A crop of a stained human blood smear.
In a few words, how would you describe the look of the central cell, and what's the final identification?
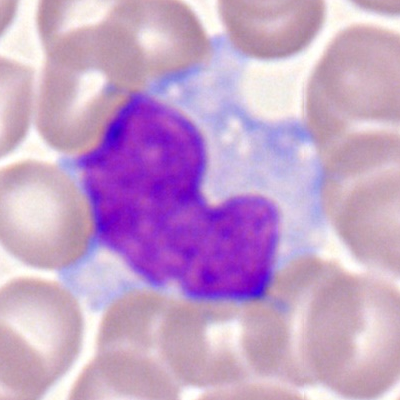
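Starting with the nucleus: it is folded and irregular, with a notch on its right side. Next, the chromatin is purple, with a loose, patchy texture rather than dense solid clumps. Then the cytoplasm, a pale greyish blue. Last, several small clear vacuoles lie in the cytoplasm above and right of the nucleus. The cell is a monocyte.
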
